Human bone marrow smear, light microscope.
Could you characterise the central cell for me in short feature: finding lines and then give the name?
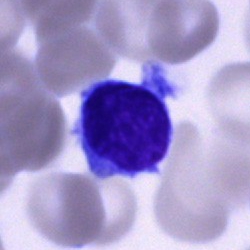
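Outline: roughly round, with slightly irregular edges
Chromatin: dense, dark blue-purple, only faint lighter mottling
Nucleoli: none to be seen
Cytoplasm granules: none visible
Name: lymphocyte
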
